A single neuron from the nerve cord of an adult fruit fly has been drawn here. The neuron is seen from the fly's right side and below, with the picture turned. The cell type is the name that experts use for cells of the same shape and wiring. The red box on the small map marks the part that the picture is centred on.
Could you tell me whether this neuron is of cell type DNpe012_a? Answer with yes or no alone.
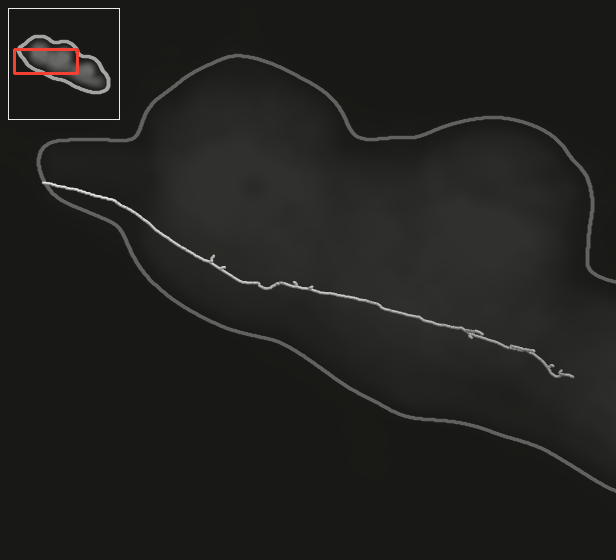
yes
